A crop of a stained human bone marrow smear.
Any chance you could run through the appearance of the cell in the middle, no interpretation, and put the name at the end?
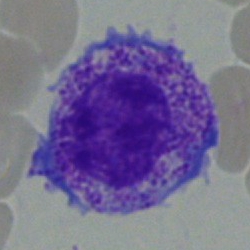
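Look first along the top edge, where small irregular blue tufts project from the cell surface. The nucleus fills most of the central part of the cell, and its chromatin looks dense and stains dark purple. Around it, many coarse purple granules fill the cytoplasm. This cell is a myelocyte.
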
